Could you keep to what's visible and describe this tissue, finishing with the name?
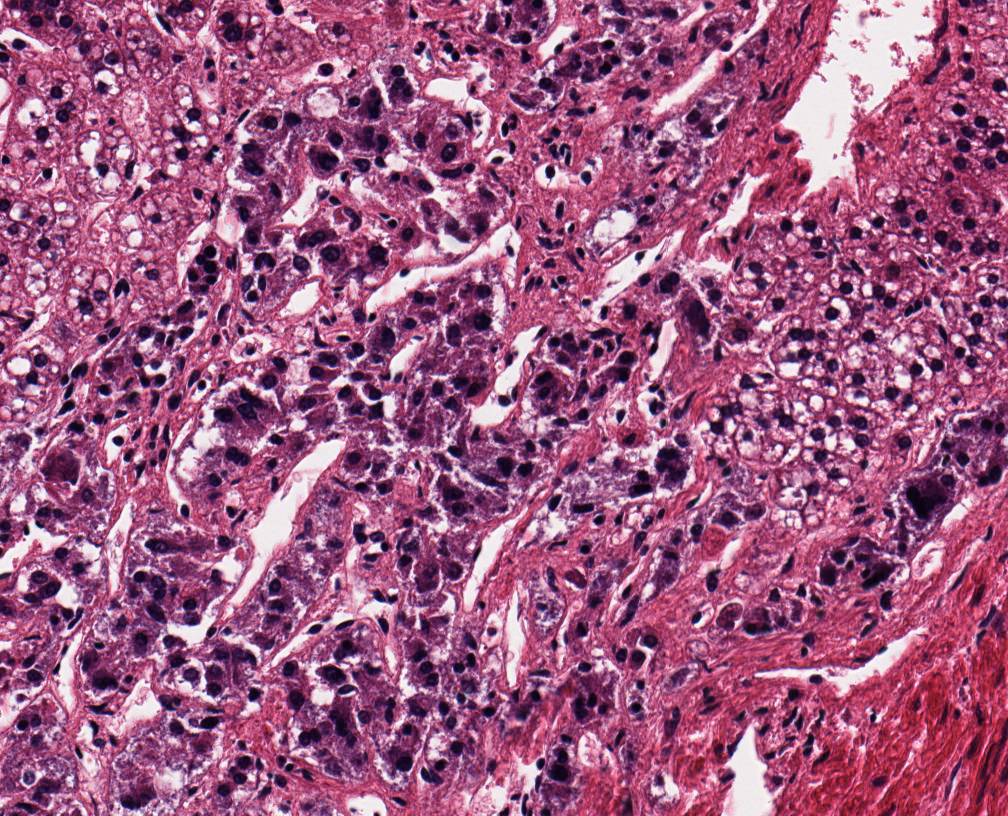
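Many large central cells have abundant granular purple-pink cytoplasm. Cell groups at right middle and upper left have cytoplasm full of many small clear vacuoles. Fibrous bands between groups hold small, elongated, dark nuclei. Dense deep-red fibrous tissue, fibres oblique, fills the lower right corner. Tissue: adrenal gland.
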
